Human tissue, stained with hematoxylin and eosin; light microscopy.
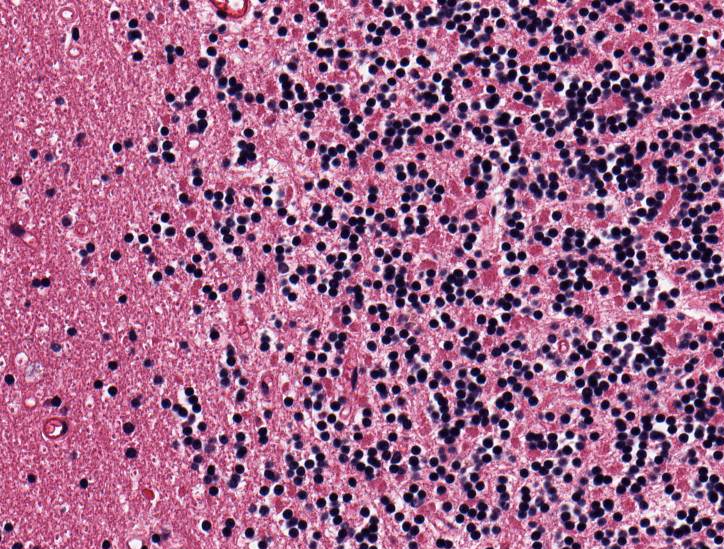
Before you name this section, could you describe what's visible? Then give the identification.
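First, layout: a pale pink zone with few nuclei lies at the left, and a densely nucleated zone takes roughly the right two-thirds. Second, the boundary: it runs roughly top to bottom and is ragged, not sharp. Third, the right zone: crowded small round darkly staining nuclei with scarcely any visible cytoplasm, among them small irregular pink islands free of nuclei. This is cerebellum.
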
